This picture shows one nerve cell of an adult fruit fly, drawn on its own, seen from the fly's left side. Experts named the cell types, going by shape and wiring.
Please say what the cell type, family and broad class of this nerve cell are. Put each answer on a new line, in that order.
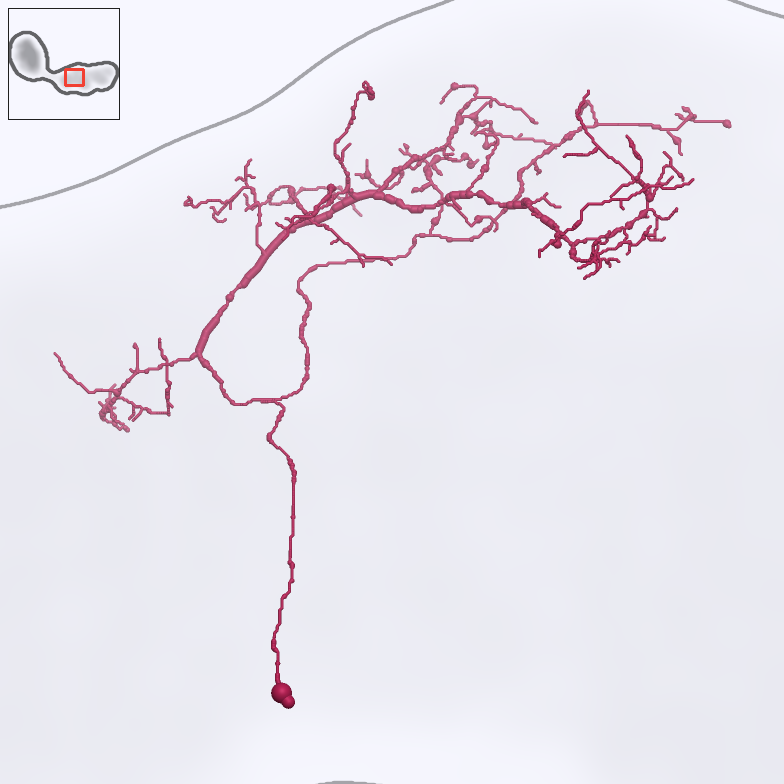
IN12A058
hemilineage 12A
nerve-cord intrinsic neuron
